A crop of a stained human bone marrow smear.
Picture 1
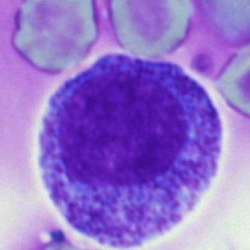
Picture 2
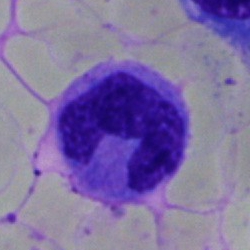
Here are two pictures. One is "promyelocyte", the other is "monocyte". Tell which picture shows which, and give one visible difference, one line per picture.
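Picture 1 – promyelocyte. The cytoplasm is packed with numerous coarse purple granules.
Picture 2 – monocyte. No distinct granules are seen in the cytoplasm.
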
